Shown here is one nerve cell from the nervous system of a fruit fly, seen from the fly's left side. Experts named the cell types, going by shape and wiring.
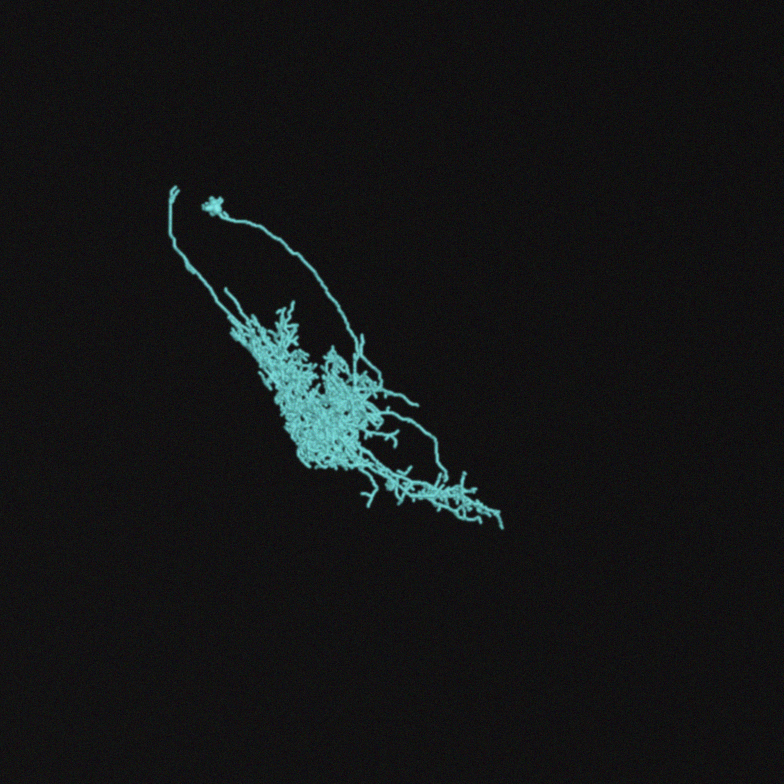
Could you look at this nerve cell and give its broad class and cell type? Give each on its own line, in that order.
central-brain intrinsic neuron
LAL014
